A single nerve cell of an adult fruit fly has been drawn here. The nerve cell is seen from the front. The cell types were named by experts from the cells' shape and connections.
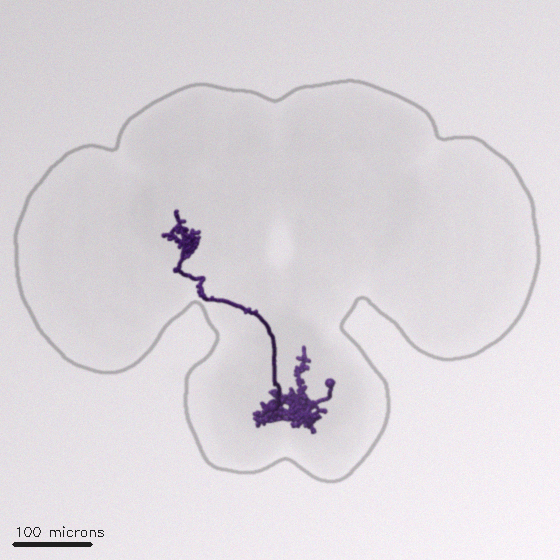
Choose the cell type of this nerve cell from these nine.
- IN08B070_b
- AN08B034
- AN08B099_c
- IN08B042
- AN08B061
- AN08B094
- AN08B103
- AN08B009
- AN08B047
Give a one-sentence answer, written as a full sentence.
The cell type this nerve cell represents is AN08B034.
